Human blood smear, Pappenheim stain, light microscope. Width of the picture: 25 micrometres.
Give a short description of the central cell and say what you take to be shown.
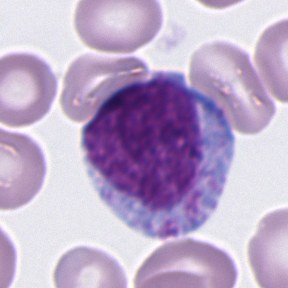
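First, the outline: smooth and roughly round. Second, the nucleus: off-centre, toward the upper left of the cell. Third, the cytoplasm: scattered fine purplish-red granules, and no clear vacuoles. The central cell is a myelocyte.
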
